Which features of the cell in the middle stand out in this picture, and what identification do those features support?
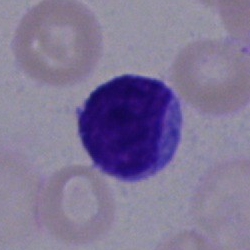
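Outline round, smooth. Nucleus fills most of cell; chromatin dense, dark purple. Cytoplasm: no granules. Cell: lymphocyte.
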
